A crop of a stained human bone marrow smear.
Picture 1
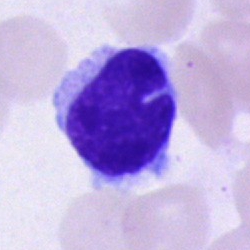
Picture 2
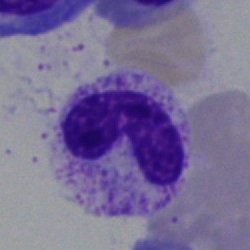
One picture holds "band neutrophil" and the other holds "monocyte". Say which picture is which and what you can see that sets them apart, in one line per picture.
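In picture 1 we see a monocyte: No granules are visible in the cytoplasm.
In picture 2 we see a band neutrophil: Fine violet granules are scattered throughout the cytoplasm.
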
